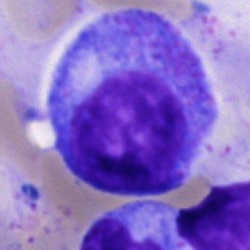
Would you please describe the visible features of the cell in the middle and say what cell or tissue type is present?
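Outline roughly round, with a smooth edge. Blue cytoplasm forms a wider band above the nucleus than below it and contains scattered fine purple-red granules. A pale clear area lies in the cytoplasm above and to the left of the nucleus. Cell type: promyelocyte.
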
